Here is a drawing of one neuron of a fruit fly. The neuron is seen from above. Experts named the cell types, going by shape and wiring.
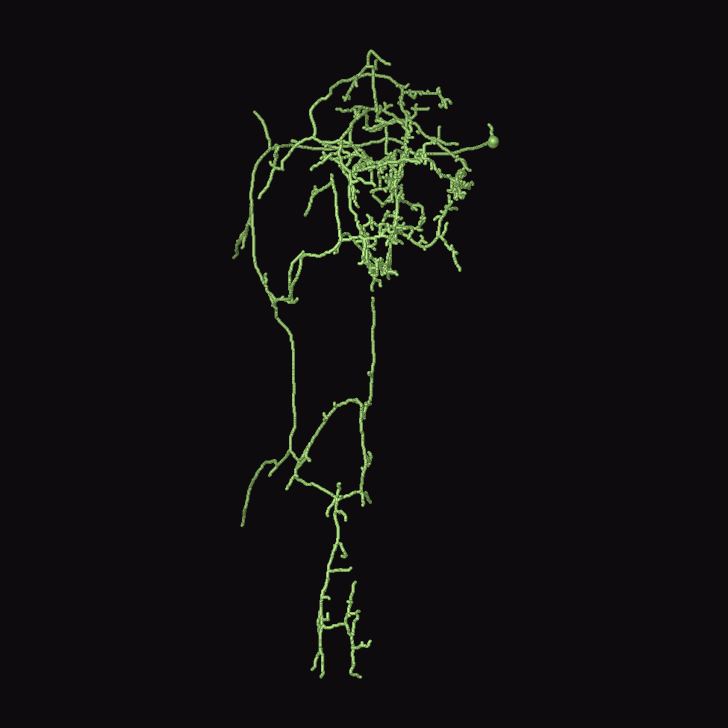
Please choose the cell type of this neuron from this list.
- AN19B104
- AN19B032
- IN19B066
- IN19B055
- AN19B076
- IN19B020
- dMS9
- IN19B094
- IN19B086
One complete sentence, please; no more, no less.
The type assigned to this neuron is IN19B020.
